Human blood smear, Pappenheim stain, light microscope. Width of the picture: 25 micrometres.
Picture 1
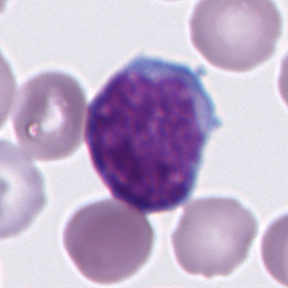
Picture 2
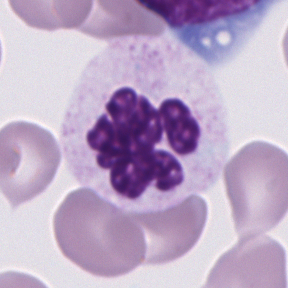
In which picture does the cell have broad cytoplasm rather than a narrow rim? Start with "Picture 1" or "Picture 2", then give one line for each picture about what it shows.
Picture 2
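What picture 1 shows: The nucleus is roundish and fills most of the cell.
What picture 2 shows: The cytoplasm is abundant and very pale pinkish-lilac.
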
